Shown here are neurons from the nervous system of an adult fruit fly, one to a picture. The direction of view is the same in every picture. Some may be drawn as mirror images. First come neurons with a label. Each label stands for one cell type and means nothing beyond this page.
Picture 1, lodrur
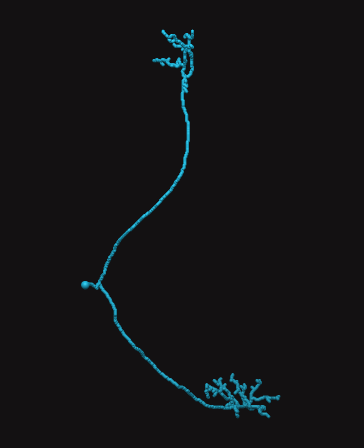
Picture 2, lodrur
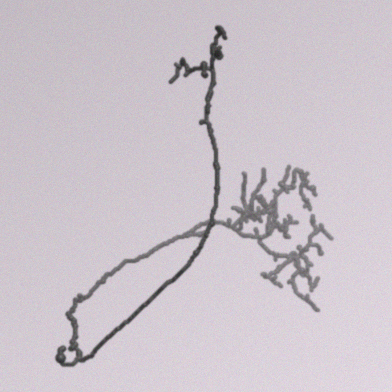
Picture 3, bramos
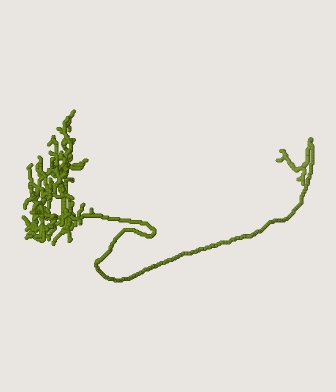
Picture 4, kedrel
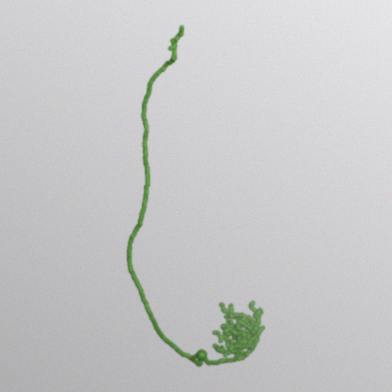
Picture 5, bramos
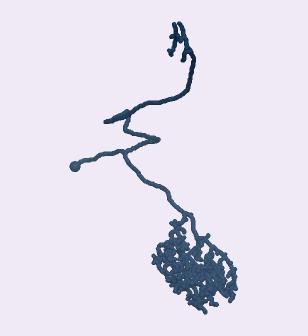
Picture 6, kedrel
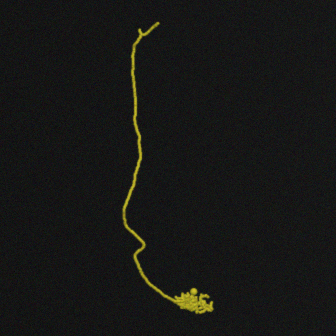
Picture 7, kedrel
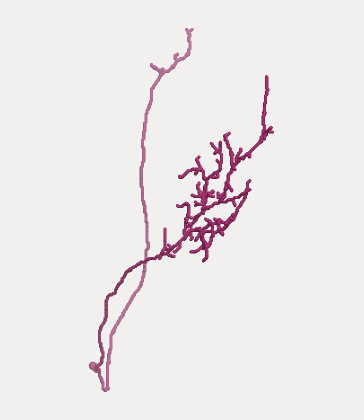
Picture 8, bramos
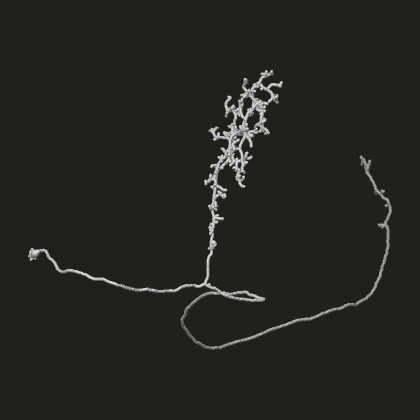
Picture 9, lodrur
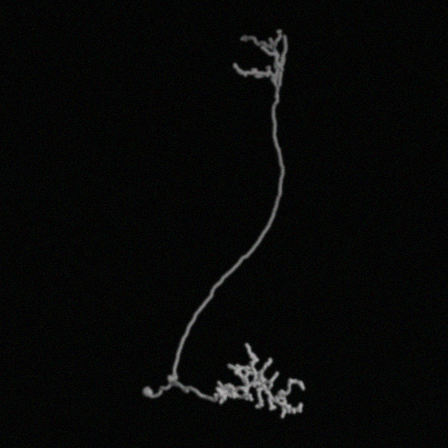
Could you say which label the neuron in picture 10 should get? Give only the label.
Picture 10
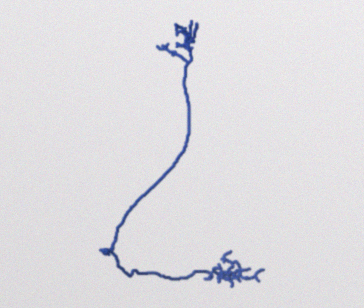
lodrur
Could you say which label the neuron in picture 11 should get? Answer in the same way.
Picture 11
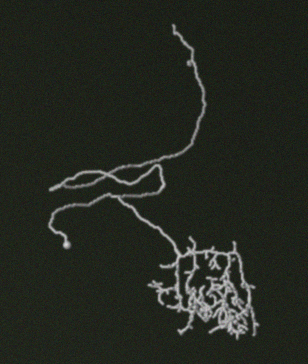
bramos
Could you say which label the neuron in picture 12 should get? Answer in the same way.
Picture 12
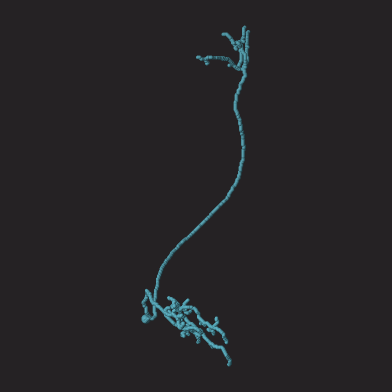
lodrur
